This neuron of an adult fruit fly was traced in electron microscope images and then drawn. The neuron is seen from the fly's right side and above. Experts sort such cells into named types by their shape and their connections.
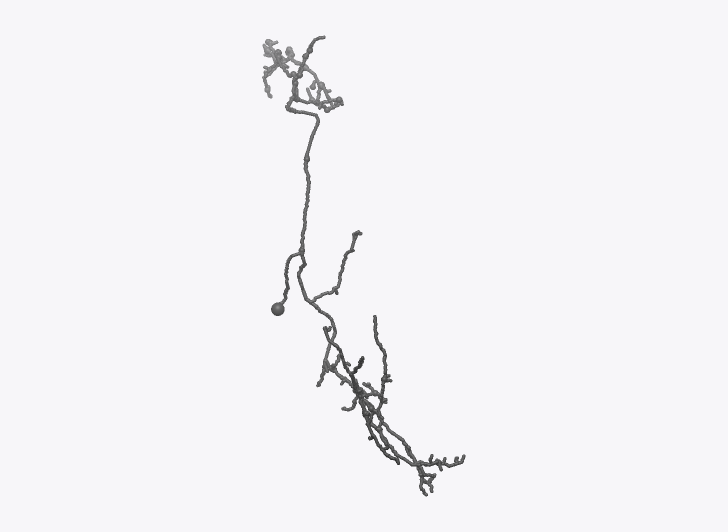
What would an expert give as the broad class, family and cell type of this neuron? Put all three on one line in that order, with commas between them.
central-brain intrinsic neuron, hemilineage DM6_posterior, CB2694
